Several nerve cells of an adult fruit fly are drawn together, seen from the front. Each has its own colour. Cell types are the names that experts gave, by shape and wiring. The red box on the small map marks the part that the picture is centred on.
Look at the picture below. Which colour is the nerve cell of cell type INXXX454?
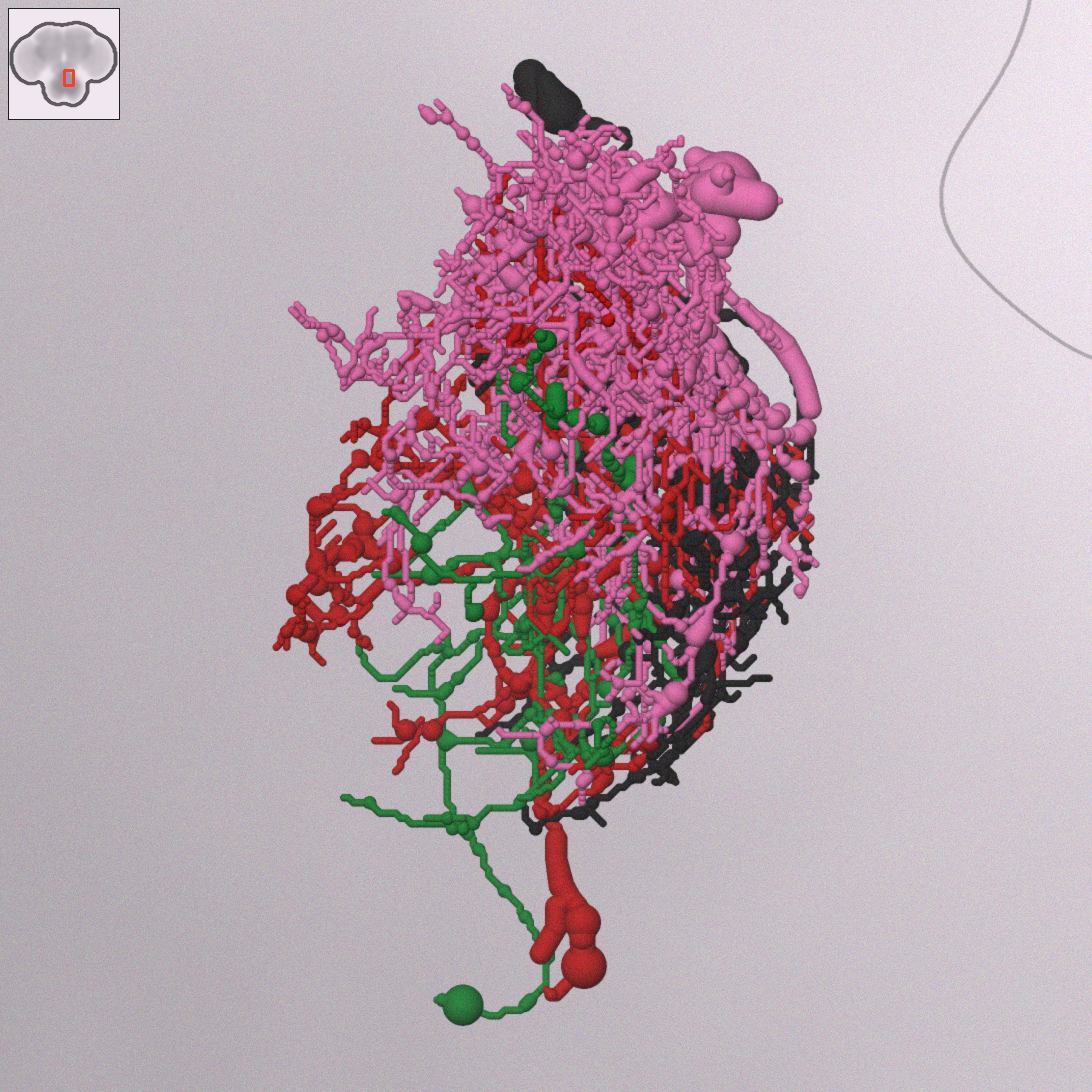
green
